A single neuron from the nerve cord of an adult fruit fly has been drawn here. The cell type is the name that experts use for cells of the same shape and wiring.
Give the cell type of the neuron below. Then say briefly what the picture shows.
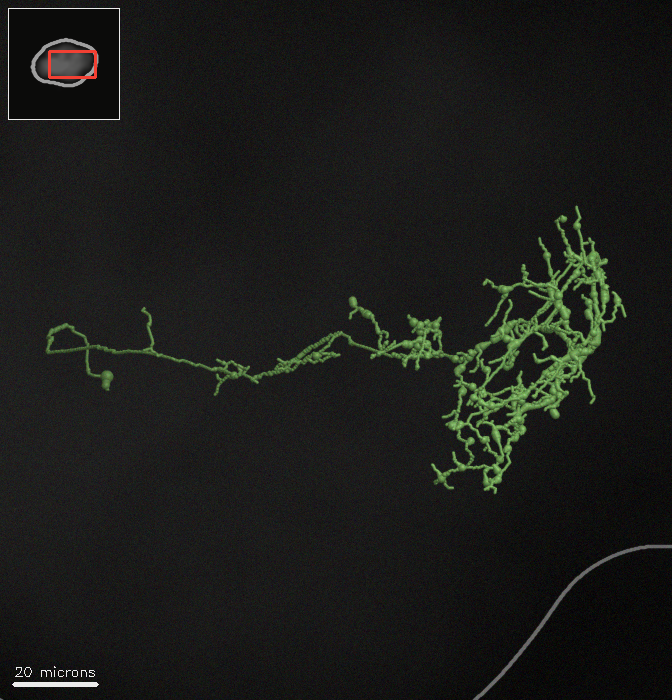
The cell type is IN02A042. Its broad class is nerve-cord intrinsic neuron. From left to right in the picture it spans about 140 microns. The picture shows dozens of branch ends.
